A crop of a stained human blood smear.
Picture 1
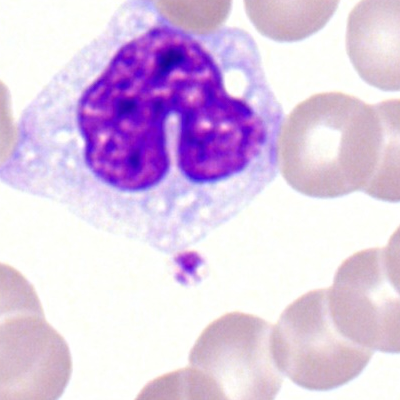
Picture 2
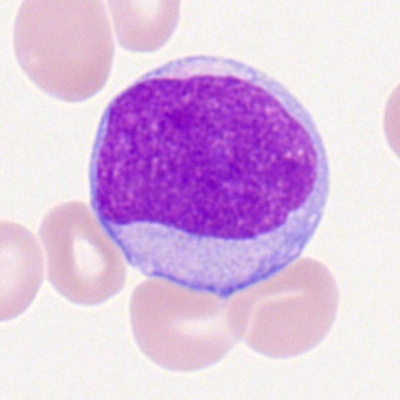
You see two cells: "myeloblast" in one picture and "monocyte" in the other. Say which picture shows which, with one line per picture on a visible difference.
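In picture 1 we see a monocyte: A clear round vacuole lies in the cytoplasm at the upper right, beside the nucleus.
In picture 2 we see a myeloblast: The cytoplasm contains no vacuoles.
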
